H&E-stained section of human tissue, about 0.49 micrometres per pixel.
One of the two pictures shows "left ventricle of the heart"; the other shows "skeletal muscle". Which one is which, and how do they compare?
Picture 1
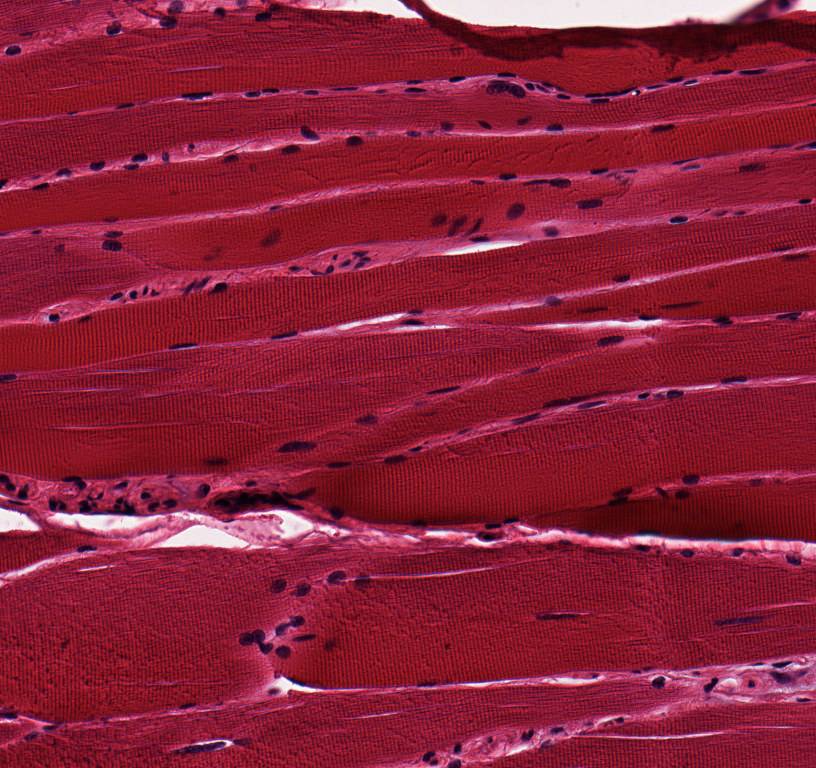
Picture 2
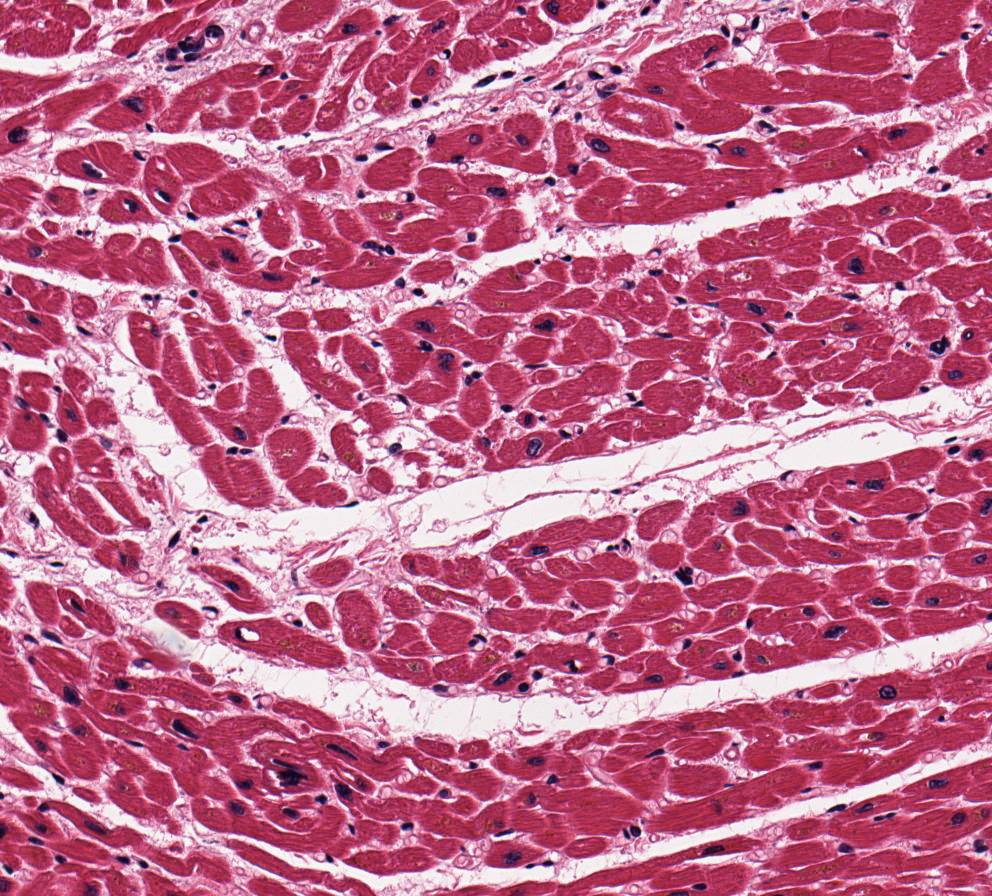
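That's skeletal muscle in picture 1 and left ventricle of the heart in picture 2. The skeletal muscle fibres are broad and mostly span the field without branching. Most nuclei are flattened, elongated and at the fibre edges, not the centres.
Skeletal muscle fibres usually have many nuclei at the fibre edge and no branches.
Thin pale strands of connective tissue with small dark nuclei separate neighbouring fibres. The ventricle's fibres are mostly cut obliquely or across, as rounded and elongated red profiles; their deep red cytoplasm holds small yellow-brown granules clustered near the nuclei. Scant pale pink loose tissue lies between them, with small dark nuclei and small round capillary spaces.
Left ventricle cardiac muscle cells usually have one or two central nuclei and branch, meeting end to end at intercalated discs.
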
